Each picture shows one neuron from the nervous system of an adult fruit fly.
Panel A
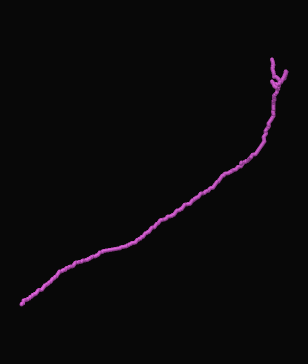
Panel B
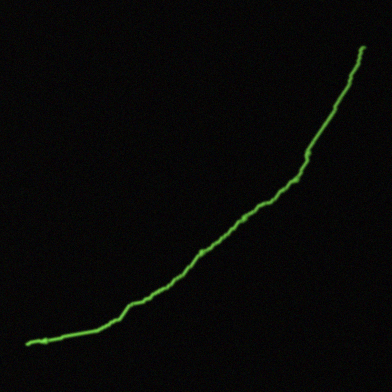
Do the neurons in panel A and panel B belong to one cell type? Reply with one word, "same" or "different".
same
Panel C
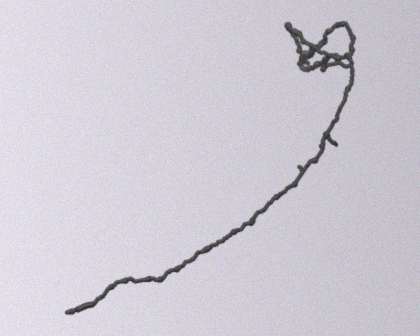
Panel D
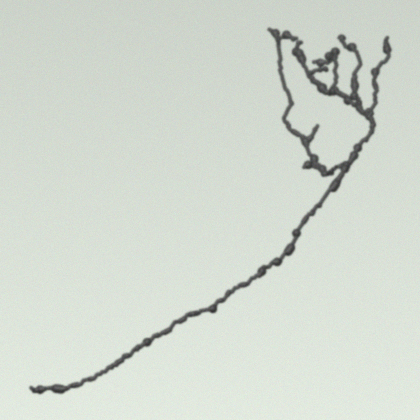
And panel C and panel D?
same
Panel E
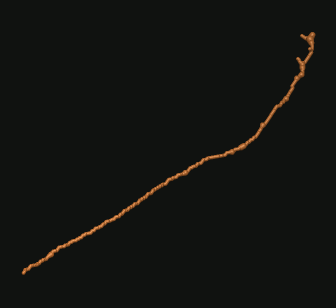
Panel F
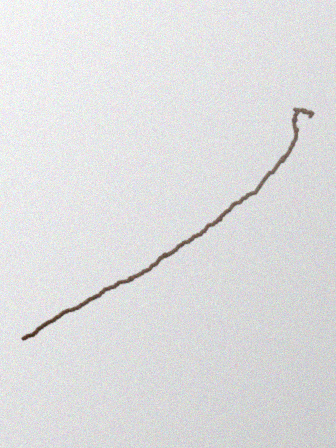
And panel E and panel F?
same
